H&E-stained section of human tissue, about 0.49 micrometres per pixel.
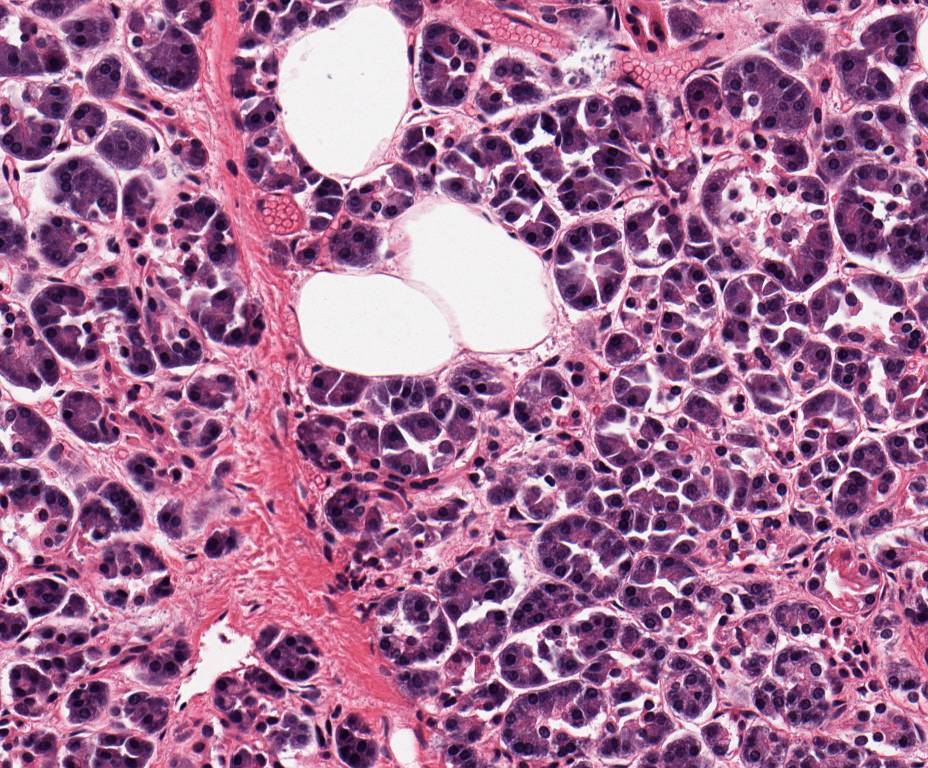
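Pancreas, with closely packed small rounded glandular units filling most of the field, separated by thin strands of pink connective tissue. A band of pink fibrous connective tissue runs from the top left toward the bottom centre. The glandular cells have deep purple cytoplasm, with round nuclei lying toward the outer edge of each unit.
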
